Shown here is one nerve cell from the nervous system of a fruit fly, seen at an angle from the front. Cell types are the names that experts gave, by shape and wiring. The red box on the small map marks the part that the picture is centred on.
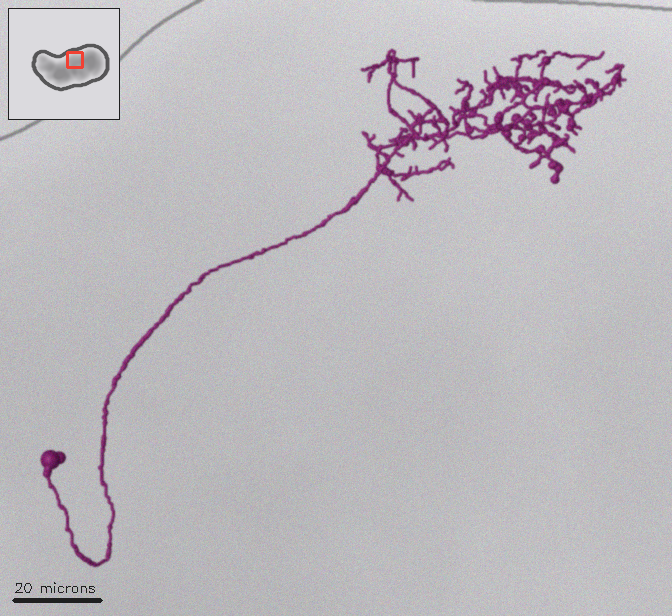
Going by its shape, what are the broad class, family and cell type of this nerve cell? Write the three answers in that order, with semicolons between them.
central-brain intrinsic neuron; hemilineage SIPa1_ventral; SIP006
